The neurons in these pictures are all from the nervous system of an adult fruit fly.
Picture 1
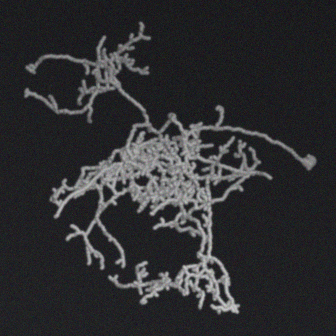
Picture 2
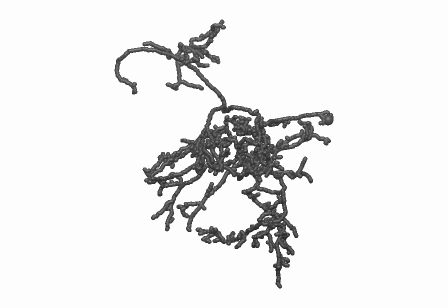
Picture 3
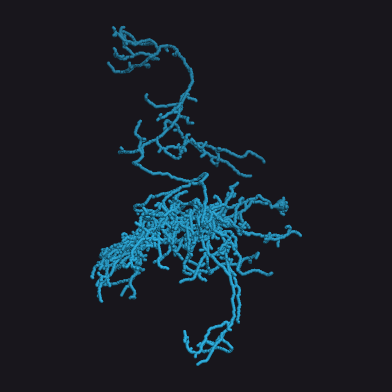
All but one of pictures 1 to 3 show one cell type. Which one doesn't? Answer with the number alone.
3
